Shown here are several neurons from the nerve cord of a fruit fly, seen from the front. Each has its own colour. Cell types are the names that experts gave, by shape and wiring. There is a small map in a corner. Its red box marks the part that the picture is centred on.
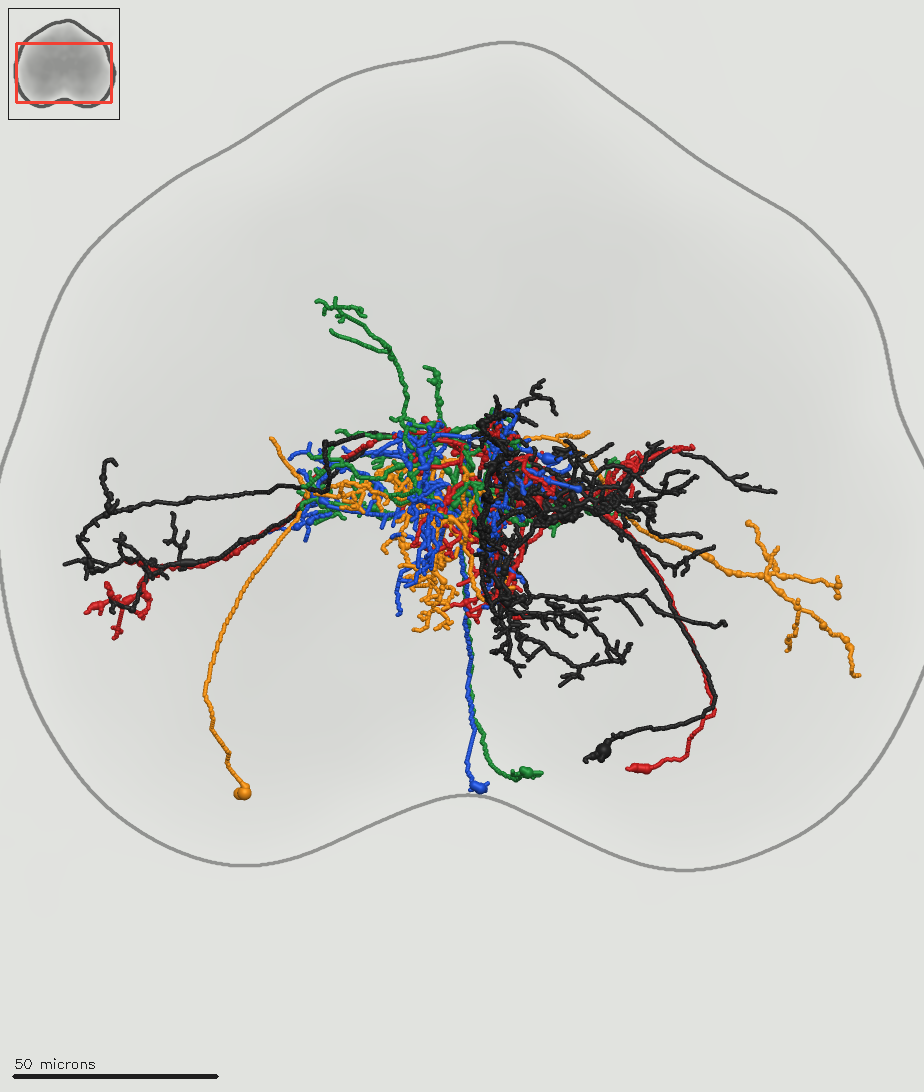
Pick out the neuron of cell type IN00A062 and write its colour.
blue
